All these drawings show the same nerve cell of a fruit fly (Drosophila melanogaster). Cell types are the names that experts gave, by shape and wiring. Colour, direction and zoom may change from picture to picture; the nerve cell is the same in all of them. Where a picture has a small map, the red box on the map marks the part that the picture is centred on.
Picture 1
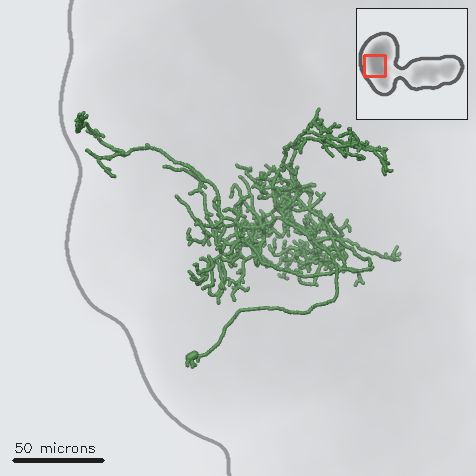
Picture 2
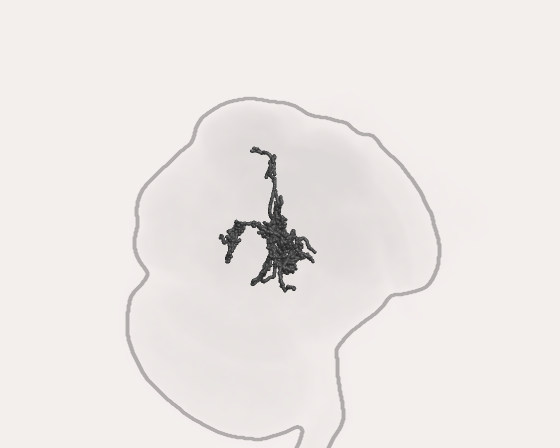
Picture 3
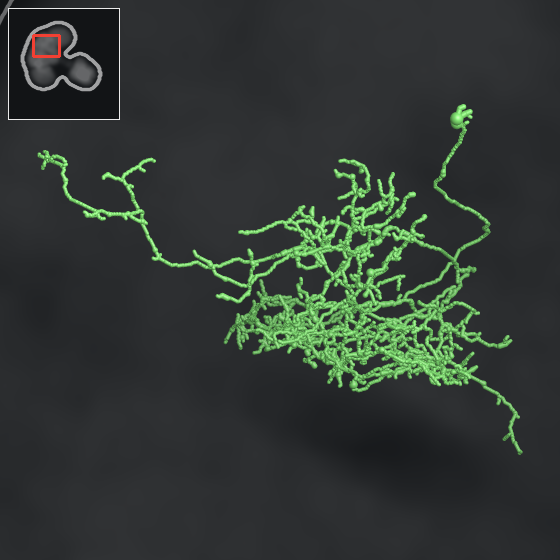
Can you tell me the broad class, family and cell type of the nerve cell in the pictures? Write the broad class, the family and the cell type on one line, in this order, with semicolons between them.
central-brain intrinsic neuron; hemilineage WEDa2; VES010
